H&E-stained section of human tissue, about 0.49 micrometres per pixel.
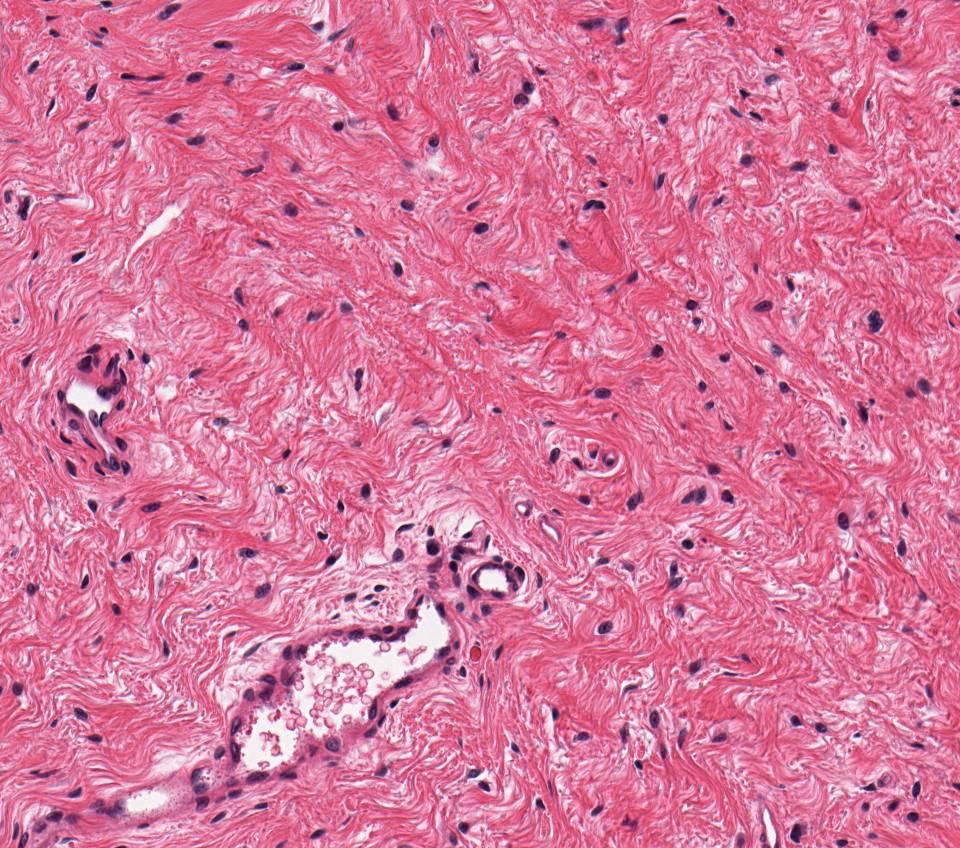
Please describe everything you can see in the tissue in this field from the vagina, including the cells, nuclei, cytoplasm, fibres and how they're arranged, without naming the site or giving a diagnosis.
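Across the entire field there is dense pink collagen and no epithelium. Its bundles are wavy and interlacing, not straight and parallel. Small dark nuclei, spindle to oval in shape, lie singly and sparsely between the bundles across the field. At the left edge, about midway down, is a small vessel with a narrow open lumen.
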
